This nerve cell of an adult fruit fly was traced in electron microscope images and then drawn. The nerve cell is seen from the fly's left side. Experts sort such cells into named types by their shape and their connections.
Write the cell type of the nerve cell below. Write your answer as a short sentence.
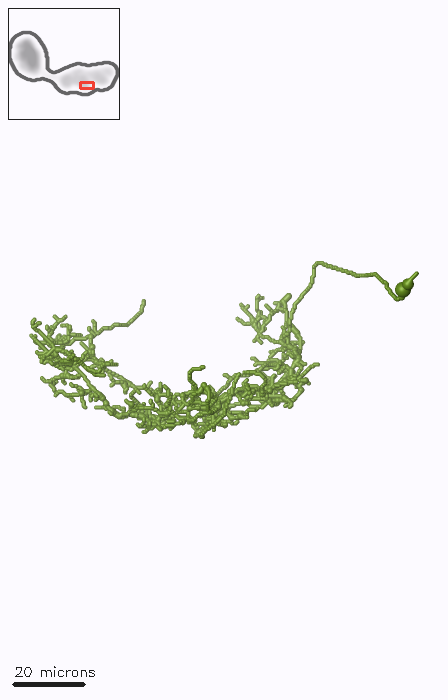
The cell type is IN01B023_c.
